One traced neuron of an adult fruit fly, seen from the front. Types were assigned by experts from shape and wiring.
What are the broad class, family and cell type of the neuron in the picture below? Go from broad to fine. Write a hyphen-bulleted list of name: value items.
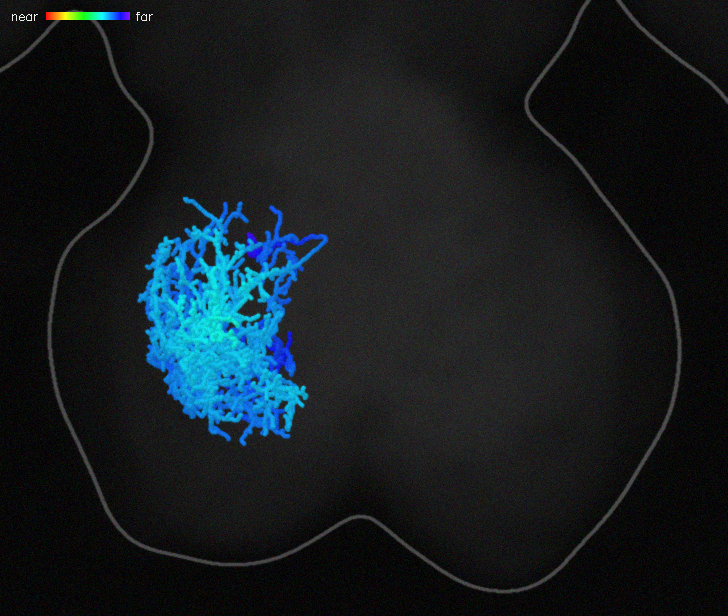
- broad class: nerve-cord intrinsic neuron
- family: hemilineage 21A
- cell type: IN21A006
